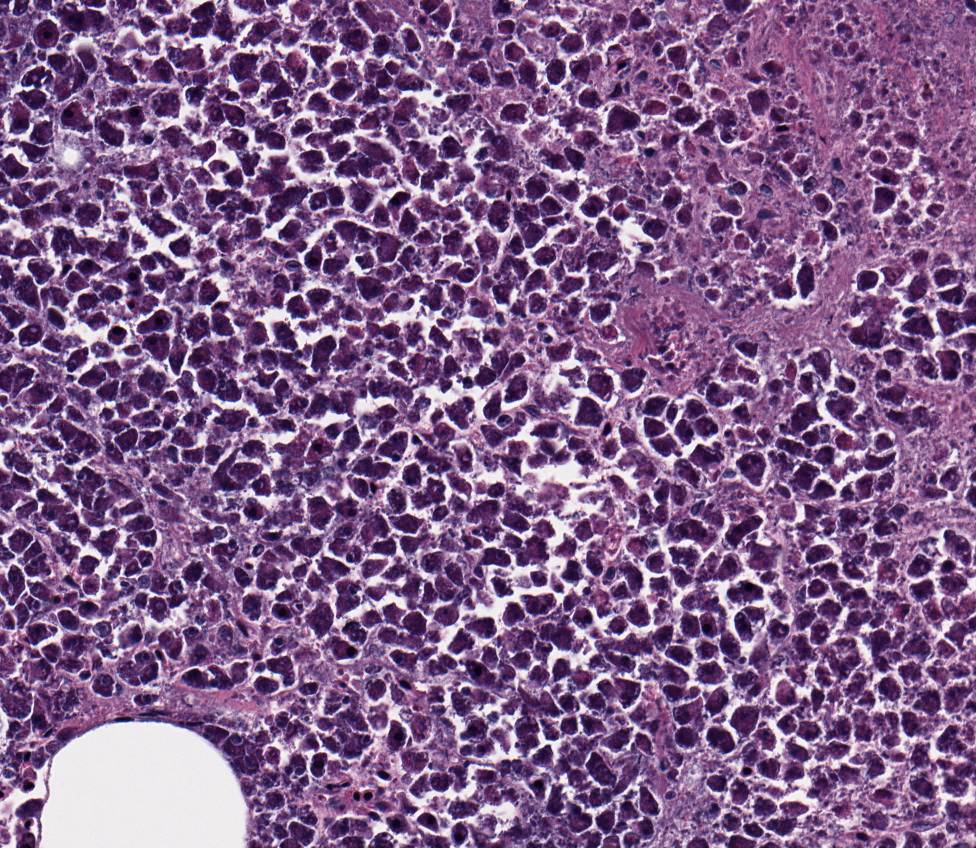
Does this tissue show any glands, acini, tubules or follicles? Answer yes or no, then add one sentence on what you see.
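No. No glands, tubules or other lumen-forming units are seen anywhere in the field.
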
